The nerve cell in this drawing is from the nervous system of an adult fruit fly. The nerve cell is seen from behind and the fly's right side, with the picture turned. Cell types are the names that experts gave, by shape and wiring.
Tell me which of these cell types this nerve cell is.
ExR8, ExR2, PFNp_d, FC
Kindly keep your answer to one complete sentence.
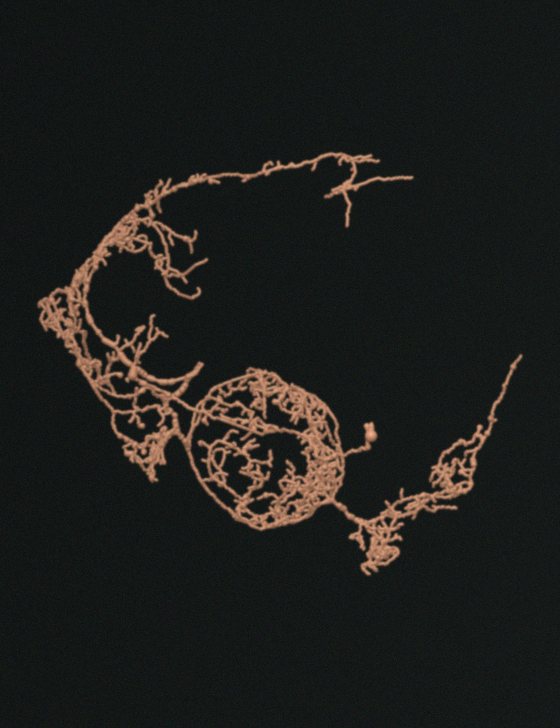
This nerve cell is categorized as cell type ExR2.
